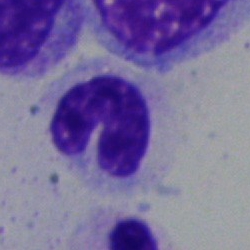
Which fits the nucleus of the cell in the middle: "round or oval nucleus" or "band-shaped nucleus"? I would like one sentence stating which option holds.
A nucleus drawn out into a curved band, without separate lobes, is seen in this cell.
